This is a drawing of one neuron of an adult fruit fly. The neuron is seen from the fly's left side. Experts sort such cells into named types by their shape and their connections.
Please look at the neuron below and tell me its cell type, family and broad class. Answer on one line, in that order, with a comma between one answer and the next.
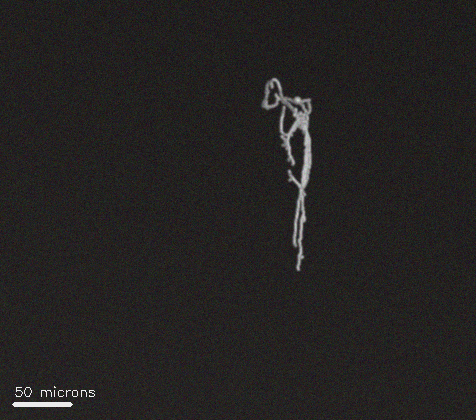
CB2206, hemilineage LHp2, central-brain intrinsic neuron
